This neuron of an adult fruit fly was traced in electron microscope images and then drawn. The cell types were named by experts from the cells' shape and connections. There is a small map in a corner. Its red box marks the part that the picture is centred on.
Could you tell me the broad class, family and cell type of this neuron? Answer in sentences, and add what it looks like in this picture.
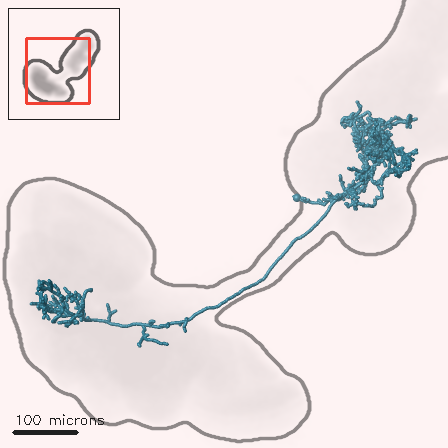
This is an ascending neuron. Its family is hemilineage 17B. Its cell type is AN17B012. It runs through the neck, between the brain and the nerve cord. From left to right in the picture it spans about 600 microns.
